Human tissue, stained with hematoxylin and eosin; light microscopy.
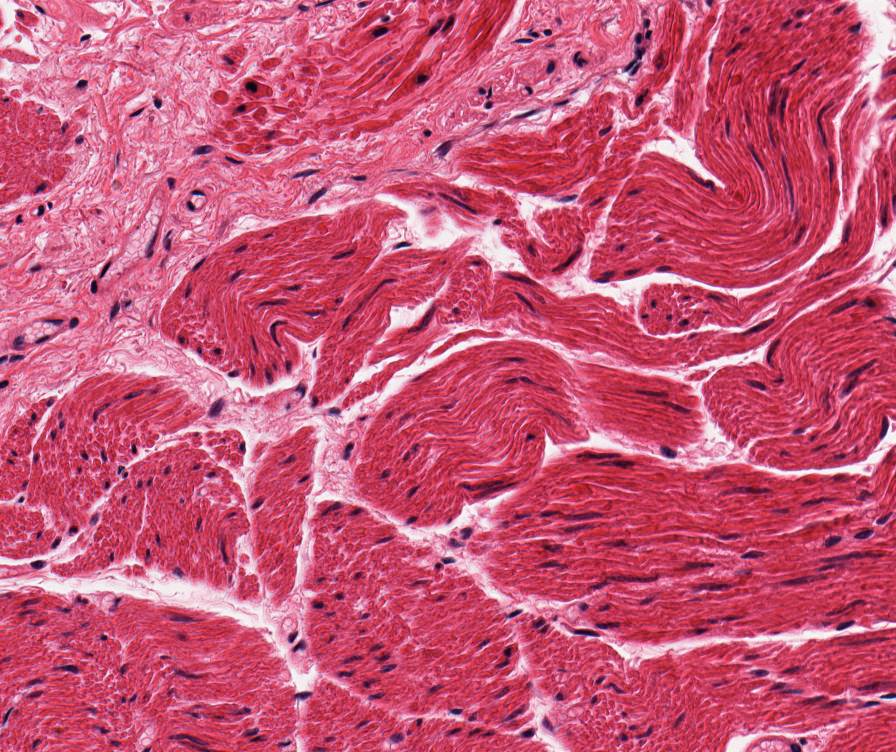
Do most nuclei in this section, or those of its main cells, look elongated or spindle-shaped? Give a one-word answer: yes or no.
Yes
